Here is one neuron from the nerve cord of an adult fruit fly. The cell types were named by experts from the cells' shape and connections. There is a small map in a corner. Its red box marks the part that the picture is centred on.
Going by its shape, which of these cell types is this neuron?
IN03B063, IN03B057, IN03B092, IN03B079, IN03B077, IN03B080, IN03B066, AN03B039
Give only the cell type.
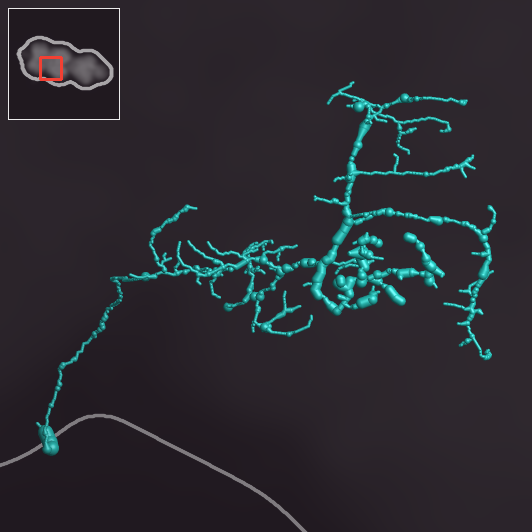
IN03B077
